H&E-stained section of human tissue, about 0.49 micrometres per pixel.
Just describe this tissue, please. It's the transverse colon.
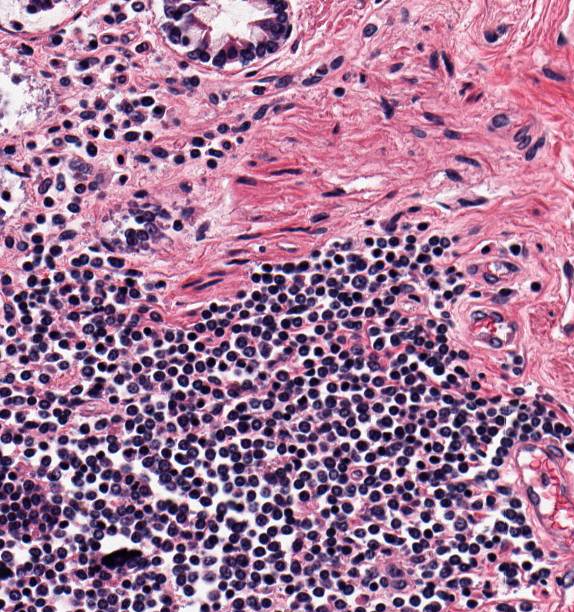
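First, a dense sheet of lymphoid cells fills the lower half to two-thirds of the field. Second, these crowded cells are small round lymphocytes with dark nuclei and scant cytoplasm. Third, pink fibrous stroma with scattered elongated nuclei occupies the upper part. Last, a rounded gland profile with a central lumen is cut by the top edge, left of centre.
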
